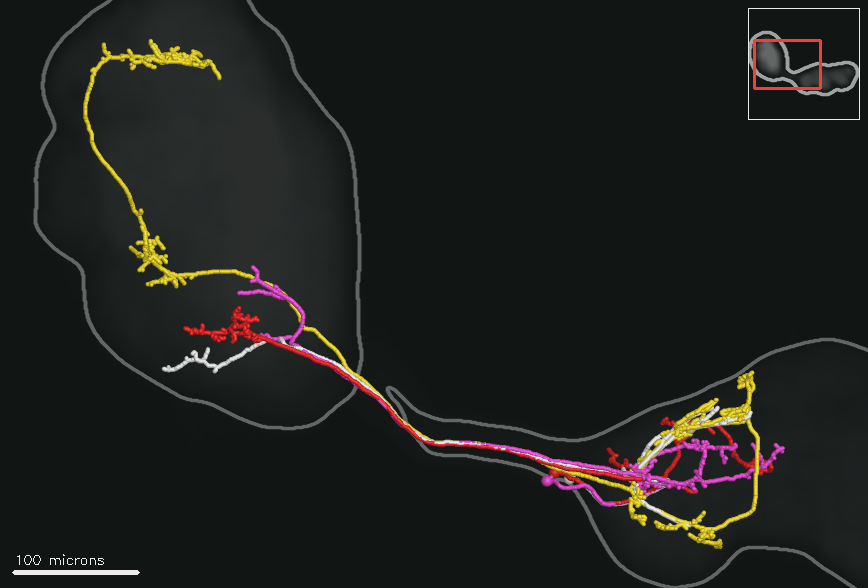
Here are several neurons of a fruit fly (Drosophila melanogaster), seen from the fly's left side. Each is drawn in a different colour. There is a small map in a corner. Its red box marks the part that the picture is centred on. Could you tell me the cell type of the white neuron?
AN08B113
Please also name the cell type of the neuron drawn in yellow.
ANXXX308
